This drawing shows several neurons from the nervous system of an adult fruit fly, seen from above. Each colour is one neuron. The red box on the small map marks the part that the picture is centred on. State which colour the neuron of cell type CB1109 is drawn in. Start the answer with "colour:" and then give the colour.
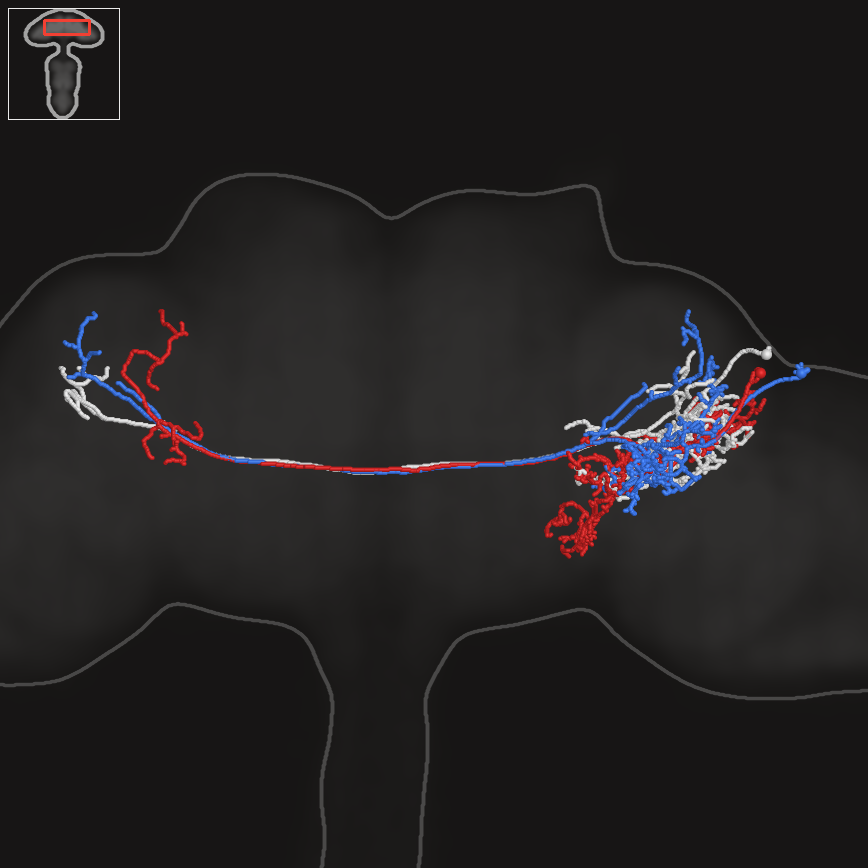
colour: white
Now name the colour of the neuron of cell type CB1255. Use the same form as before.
colour: red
